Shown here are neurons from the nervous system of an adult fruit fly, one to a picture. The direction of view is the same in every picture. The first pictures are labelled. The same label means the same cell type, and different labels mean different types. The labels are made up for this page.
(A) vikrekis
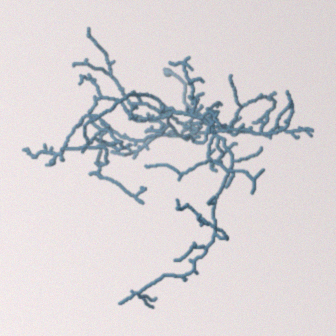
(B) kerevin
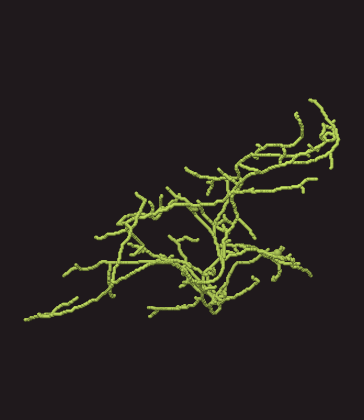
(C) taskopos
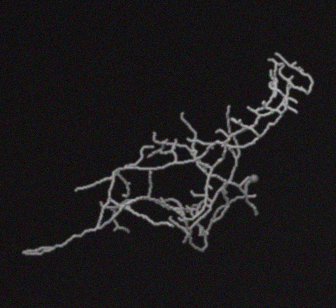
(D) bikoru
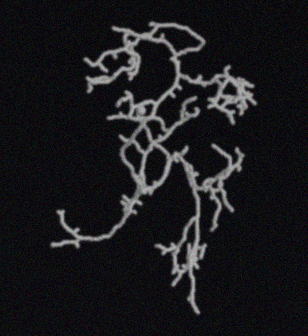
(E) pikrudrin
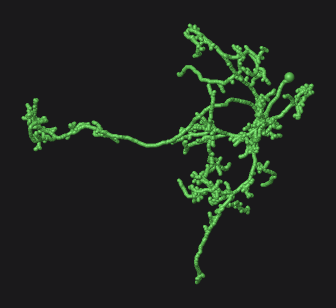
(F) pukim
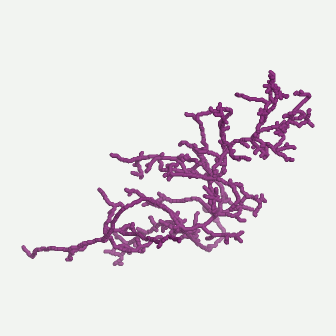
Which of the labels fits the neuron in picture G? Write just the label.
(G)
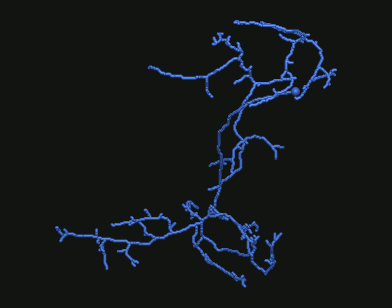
bikoru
